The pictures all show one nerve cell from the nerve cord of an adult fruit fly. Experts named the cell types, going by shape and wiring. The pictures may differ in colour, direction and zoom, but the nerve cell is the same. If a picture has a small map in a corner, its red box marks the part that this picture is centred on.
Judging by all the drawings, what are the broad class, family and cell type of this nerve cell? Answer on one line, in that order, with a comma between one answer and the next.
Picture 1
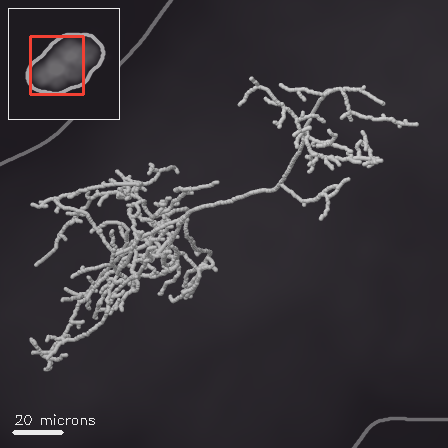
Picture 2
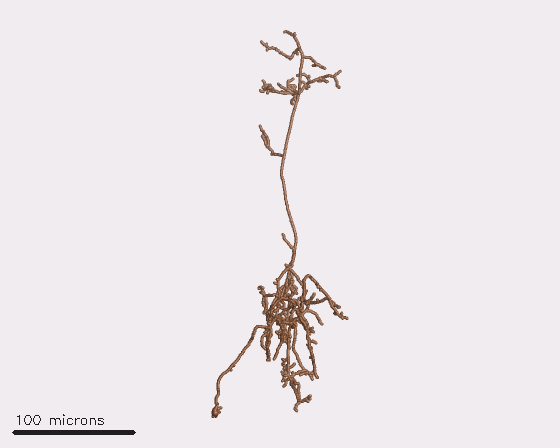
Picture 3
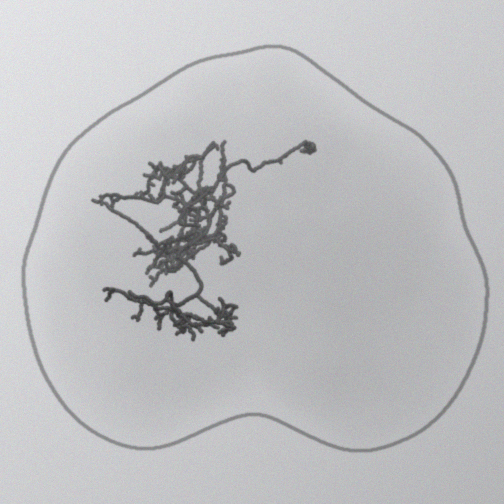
nerve-cord intrinsic neuron, hemilineage 05B, IN05B038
